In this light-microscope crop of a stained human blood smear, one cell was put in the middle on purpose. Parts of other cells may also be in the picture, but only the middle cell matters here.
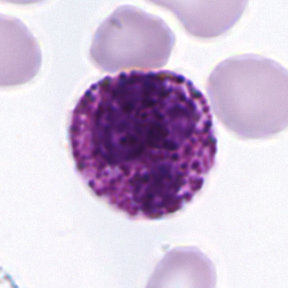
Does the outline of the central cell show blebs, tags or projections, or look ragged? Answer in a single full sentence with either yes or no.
No, the cell is bounded by a smooth, even outline.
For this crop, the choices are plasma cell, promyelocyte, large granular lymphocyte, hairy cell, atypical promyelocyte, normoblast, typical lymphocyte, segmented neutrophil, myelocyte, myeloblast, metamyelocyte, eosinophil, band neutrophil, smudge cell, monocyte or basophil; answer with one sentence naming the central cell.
By type, the central cell of the crop is a basophil.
